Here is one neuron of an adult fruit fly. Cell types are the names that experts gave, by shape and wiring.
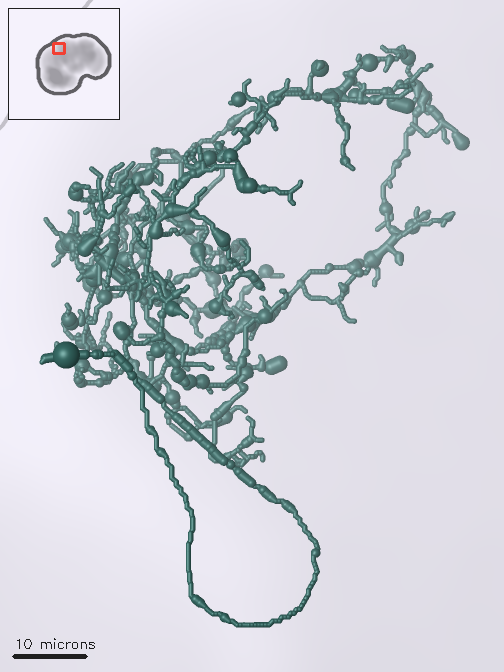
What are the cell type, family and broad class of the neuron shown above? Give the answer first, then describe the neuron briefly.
It is of cell type CB2755. The family is hemilineage LHl4_dorsal. This is a central-brain intrinsic neuron. The cell body is on the left of the picture. By the scale bar it is about 80 microns tall in this view. The picture shows dozens of branch ends.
